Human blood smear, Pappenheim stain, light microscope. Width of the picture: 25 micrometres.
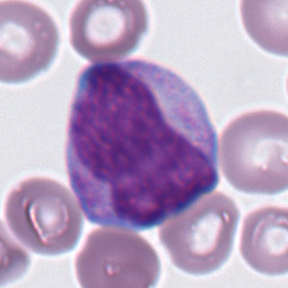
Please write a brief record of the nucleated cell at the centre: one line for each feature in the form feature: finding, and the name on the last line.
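Nucleus: fills most of the cell
Cytoplasm: widest band on the upper right side of the nucleus
Chromatin: fine, lacy network of strands
Granules: fine, faint, pinkish, scattered in the cytoplasm
Name: atypical promyelocyte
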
